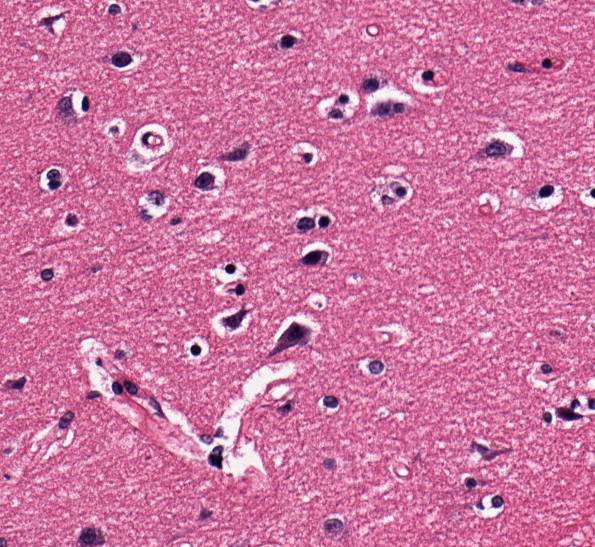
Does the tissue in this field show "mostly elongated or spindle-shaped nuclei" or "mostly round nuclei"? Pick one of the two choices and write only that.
Mostly round nuclei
